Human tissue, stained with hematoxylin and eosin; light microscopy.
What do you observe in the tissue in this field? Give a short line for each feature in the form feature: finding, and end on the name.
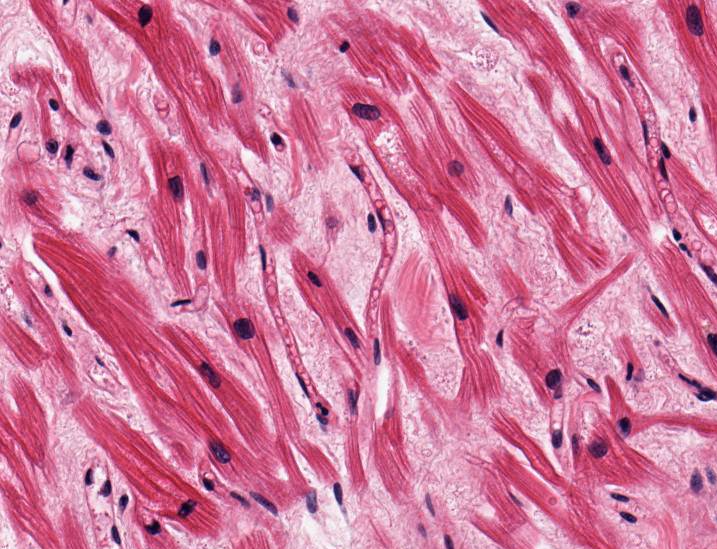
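Fibrils: fine, longitudinal, along the fibre cytoplasm
Branching: some fibres divide, on the right side
Stroma: wide pale pink spaces between fibres, loose, finely fibrillary
Stromal nuclei: small, dark, elongated
Name: atrial appendage of the heart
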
